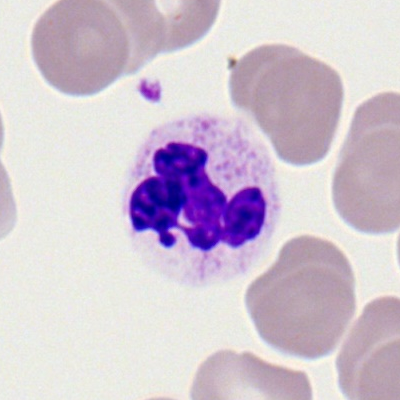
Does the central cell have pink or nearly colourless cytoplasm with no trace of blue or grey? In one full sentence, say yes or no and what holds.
Yes, the cytoplasm of this cell is pink, salmon or almost colourless, with no blue or grey.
